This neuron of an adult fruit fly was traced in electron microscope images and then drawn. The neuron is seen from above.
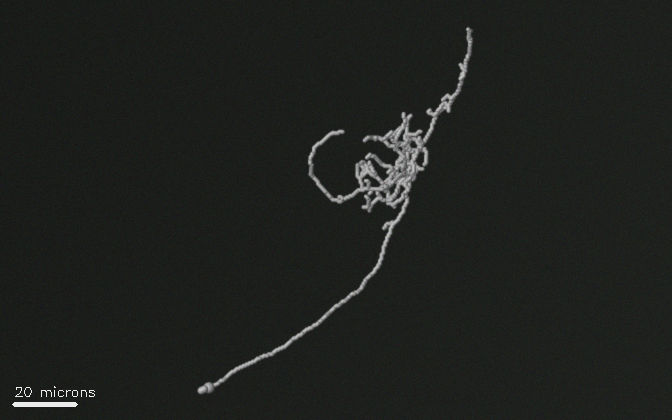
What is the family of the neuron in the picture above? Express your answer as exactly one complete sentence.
The neuron here is of family hemilineage 01B.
